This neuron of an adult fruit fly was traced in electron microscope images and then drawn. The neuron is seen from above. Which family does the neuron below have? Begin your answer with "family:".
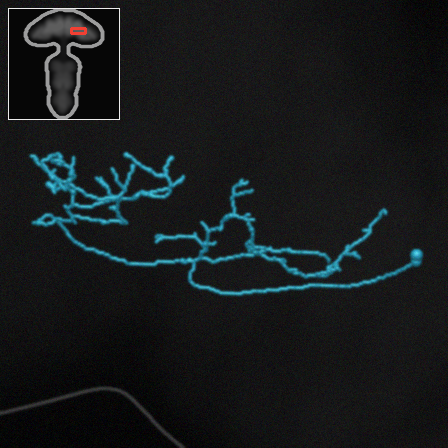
family: hemilineage LHp2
